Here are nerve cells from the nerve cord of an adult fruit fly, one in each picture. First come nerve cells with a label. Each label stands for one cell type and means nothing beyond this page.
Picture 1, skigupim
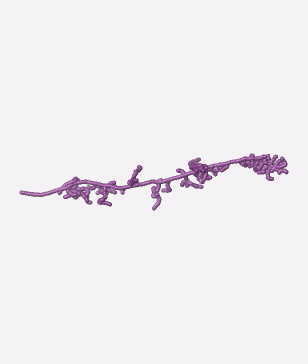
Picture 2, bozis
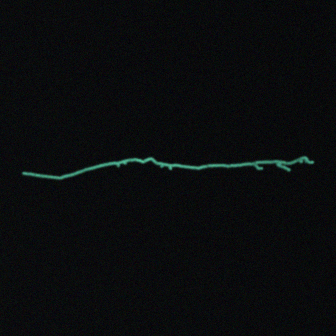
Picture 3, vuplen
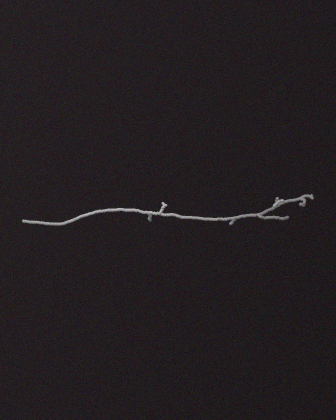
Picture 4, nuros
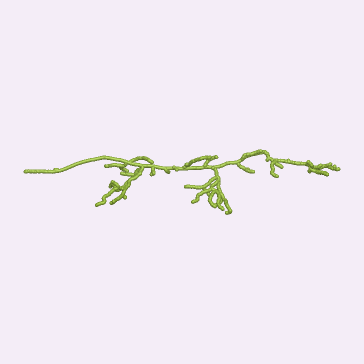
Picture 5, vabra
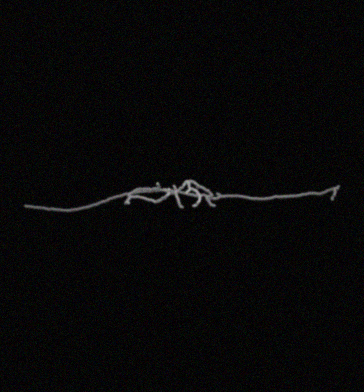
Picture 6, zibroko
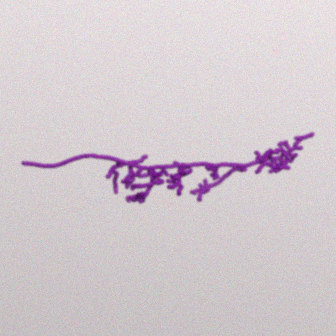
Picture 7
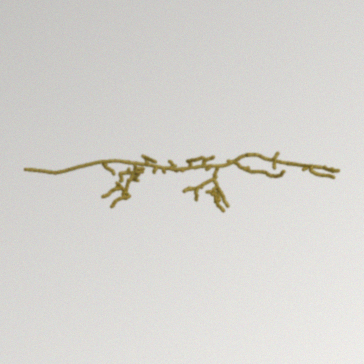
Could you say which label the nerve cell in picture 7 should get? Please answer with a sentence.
It belongs to nuros.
